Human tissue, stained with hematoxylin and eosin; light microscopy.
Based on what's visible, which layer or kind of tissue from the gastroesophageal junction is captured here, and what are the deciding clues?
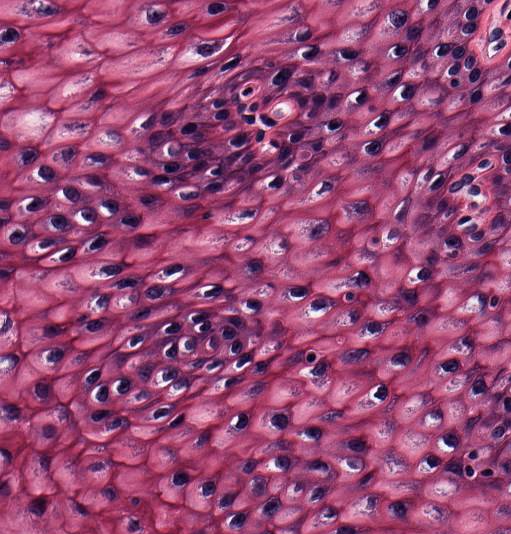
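The answer is non-keratinized stratified squamous epithelium. Closely packed polygonal squamous-type cells with clearly outlined borders and abundant pink cytoplasm fill the field in sheets, with no stroma between them.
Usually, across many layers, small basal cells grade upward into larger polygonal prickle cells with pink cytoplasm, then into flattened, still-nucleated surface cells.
Concentric whorls centre in the upper middle and middle left.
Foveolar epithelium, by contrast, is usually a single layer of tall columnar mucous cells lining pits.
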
